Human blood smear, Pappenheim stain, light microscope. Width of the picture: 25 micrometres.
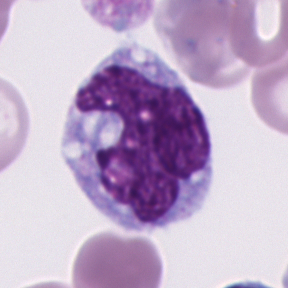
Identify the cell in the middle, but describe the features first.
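Cell about 16 by 13 micrometres; nucleus about 60% of the cell's area. Nucleus deeply indented, the indentation opening toward the left side of the cell. Cytoplasm pale greyish blue, widest on the left side of the nucleus, holding several small clear vacuoles. Monocyte.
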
